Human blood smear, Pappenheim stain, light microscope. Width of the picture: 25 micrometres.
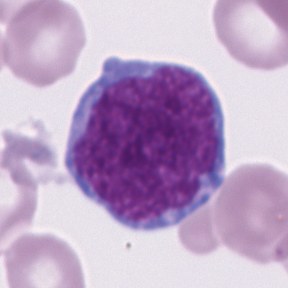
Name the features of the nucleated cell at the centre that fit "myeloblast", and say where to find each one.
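Look first at the nucleus: it is round, not indented, and about 13 micrometres across in a cell about 15 micrometres across. It fills about 80% of the cell's area.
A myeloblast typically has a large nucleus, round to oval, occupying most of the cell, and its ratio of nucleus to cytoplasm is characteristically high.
So the round shape and that large share both fit a myeloblast well.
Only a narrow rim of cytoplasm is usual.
Here, too, the cytoplasm is just a thin blue rim around the nucleus. Within the nucleus, the chromatin forms a fine, evenly spread purple network without large dark clumps.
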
